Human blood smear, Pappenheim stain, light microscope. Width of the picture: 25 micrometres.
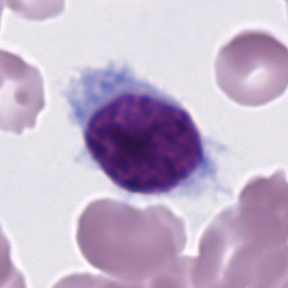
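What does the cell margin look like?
It is ragged, with many fine hair-like projections.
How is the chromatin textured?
It is finely mottled rather than clumped into coarse blocks.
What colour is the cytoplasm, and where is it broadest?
It is pale blue and broadest on the upper-left side of the nucleus.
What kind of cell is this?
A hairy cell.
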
